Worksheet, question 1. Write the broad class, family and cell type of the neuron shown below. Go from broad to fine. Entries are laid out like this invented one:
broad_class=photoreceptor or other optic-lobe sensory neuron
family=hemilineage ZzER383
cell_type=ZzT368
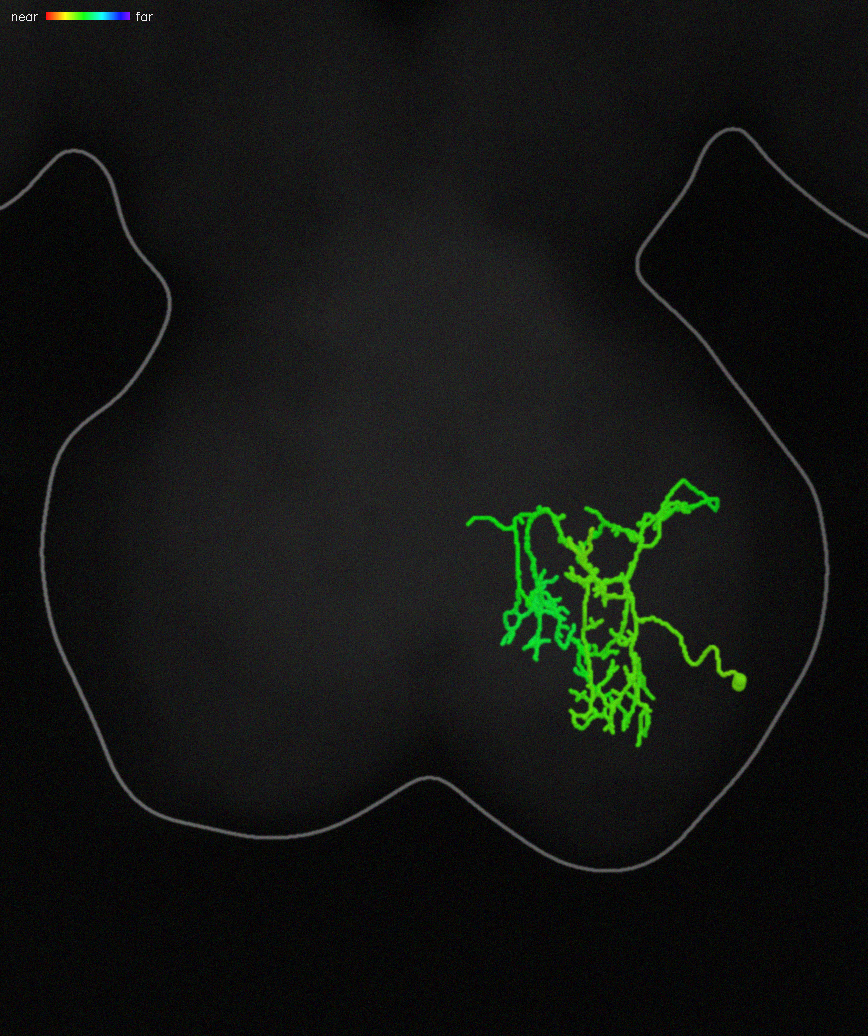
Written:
broad_class=nerve-cord intrinsic neuron
family=hemilineage 08A
cell_type=IN08A027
